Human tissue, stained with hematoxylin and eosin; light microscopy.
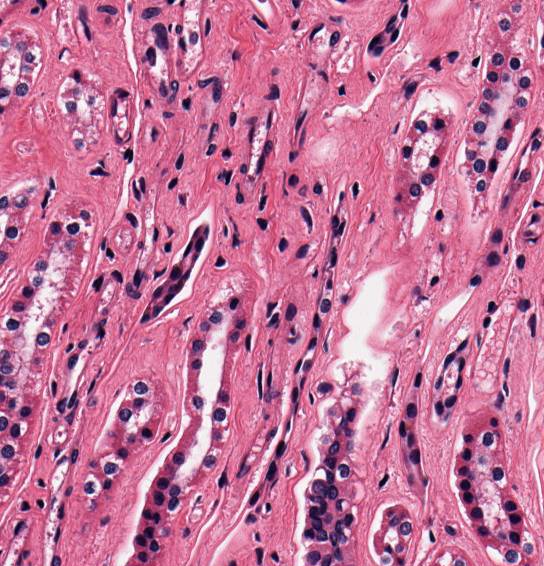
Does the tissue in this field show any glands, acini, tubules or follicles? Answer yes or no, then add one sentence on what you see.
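Yes. The tubules are lined by a single layer of cuboidal cells with round, dark nuclei.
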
